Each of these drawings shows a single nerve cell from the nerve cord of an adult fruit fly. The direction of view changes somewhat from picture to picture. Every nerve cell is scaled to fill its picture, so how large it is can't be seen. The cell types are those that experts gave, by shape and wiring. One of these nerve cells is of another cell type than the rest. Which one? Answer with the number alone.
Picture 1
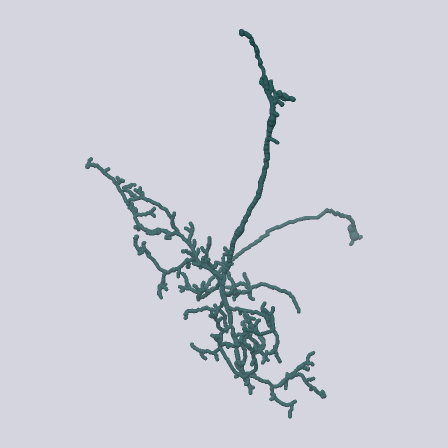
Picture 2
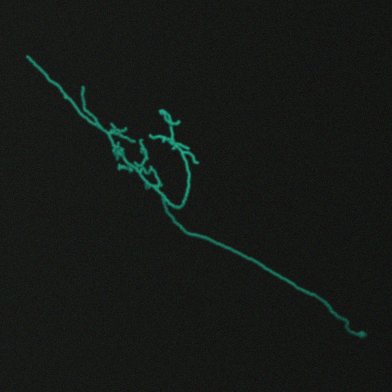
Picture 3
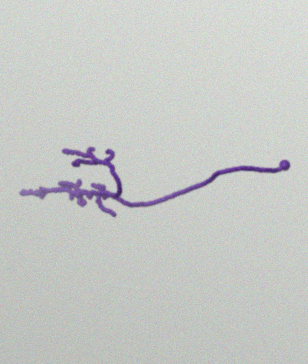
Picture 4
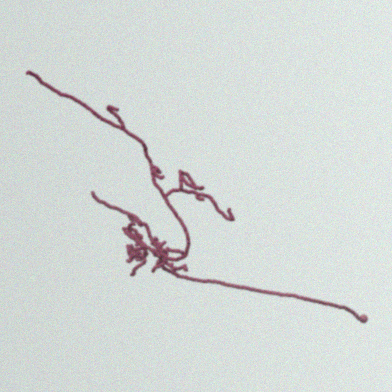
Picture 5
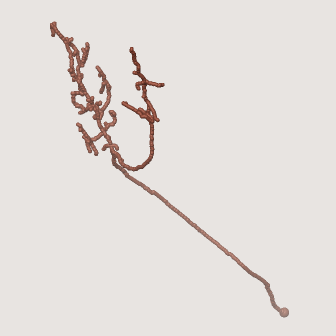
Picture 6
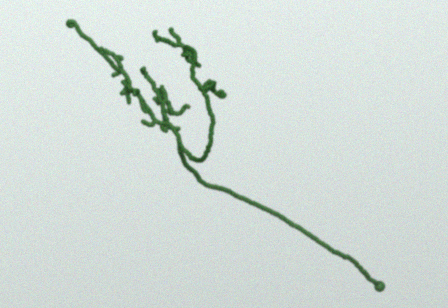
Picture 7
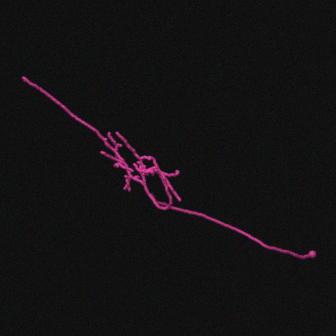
1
